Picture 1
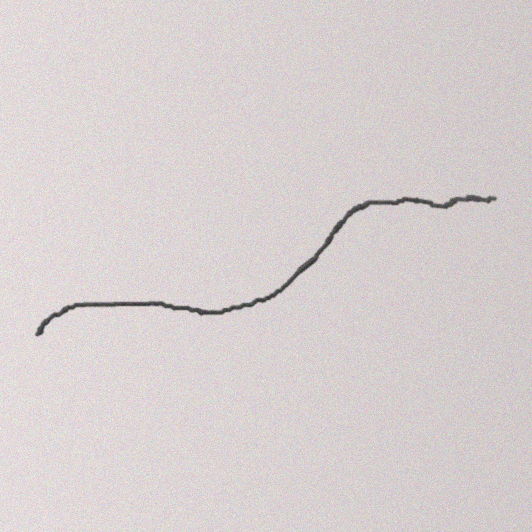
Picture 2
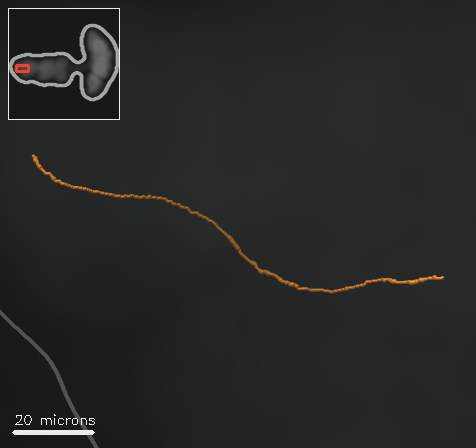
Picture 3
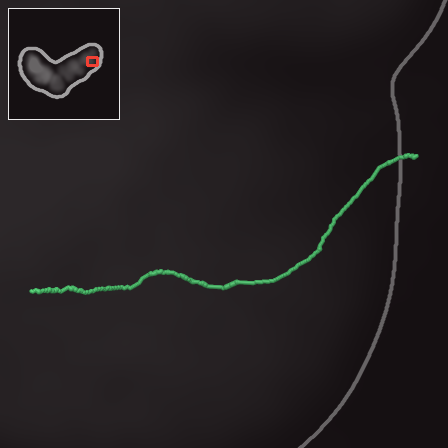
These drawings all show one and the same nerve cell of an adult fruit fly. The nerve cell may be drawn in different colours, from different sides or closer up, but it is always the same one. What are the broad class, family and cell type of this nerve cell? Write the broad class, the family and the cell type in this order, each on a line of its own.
sensory neuron entering the nerve cord
class gustatory
LgLG2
